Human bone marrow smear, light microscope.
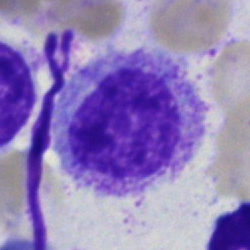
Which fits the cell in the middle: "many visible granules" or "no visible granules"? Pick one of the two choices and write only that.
Many visible granules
